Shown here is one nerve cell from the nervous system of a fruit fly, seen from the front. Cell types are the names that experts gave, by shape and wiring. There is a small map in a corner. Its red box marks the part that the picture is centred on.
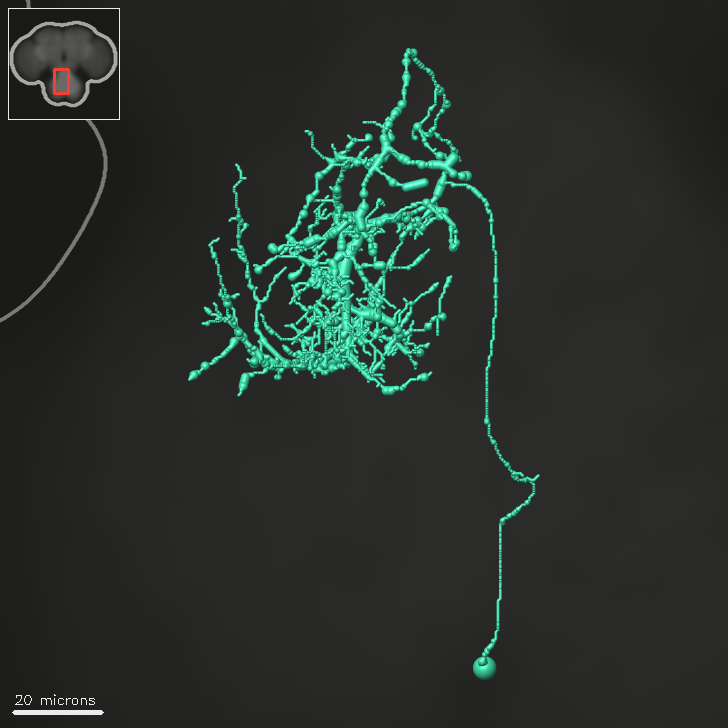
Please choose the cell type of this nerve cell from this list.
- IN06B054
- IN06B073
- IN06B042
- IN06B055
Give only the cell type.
IN06B042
